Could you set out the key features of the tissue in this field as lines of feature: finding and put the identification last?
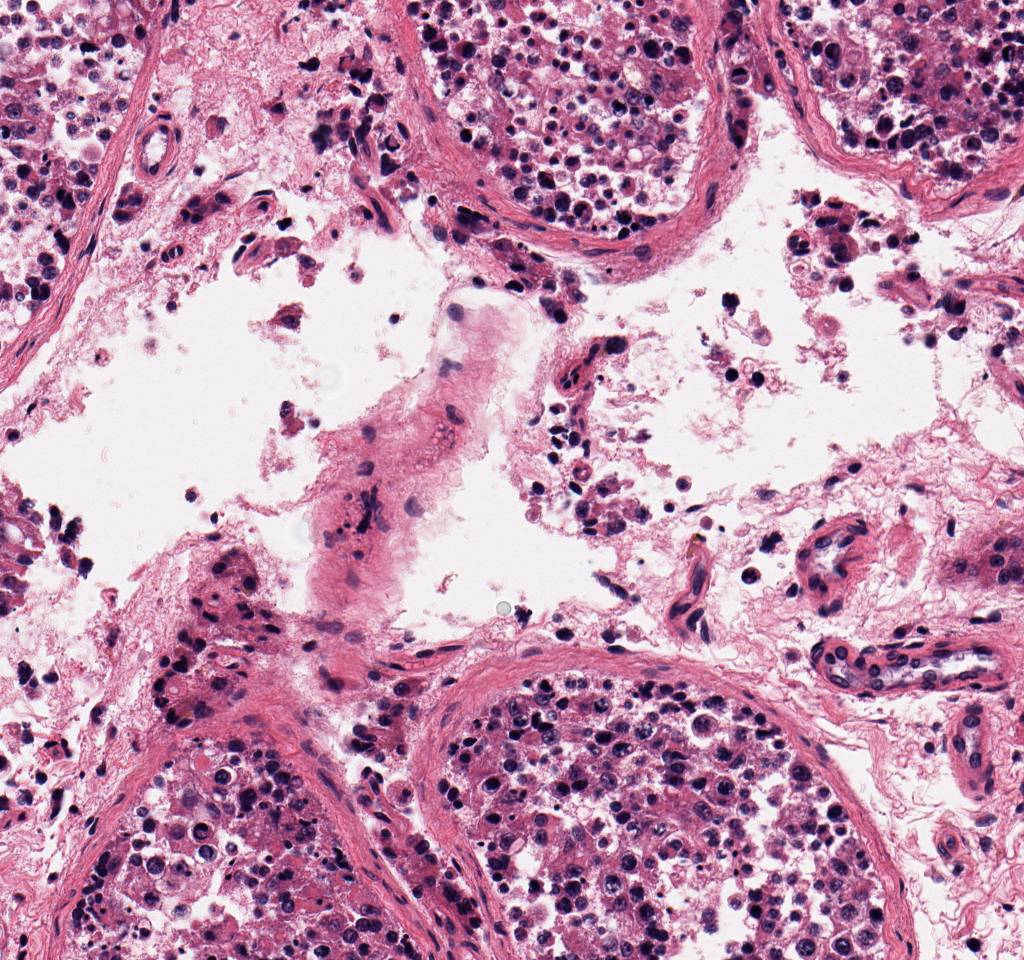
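Layout: cross-cut rounded tubular units at upper and lower edges; loose interstitium across middle
Boundary: thick pink wavy layered fibrous band, flattened spindle-shaped nuclei
Contents: packed rounded cells, dark round nuclei, many small, condensed
Lumen: no clear open centre
Name: testis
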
